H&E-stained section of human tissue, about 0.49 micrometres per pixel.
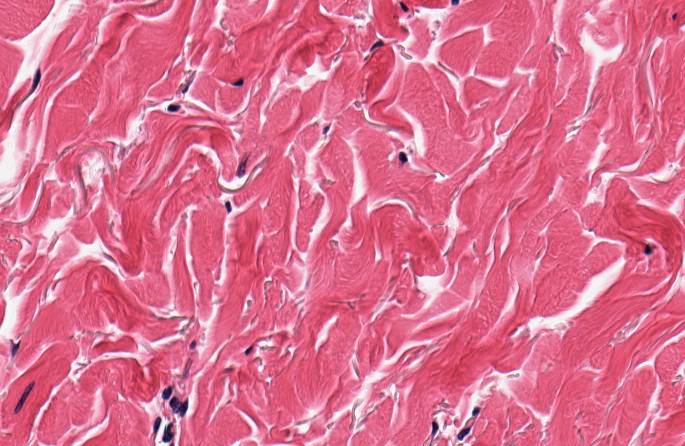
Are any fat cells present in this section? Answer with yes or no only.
No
